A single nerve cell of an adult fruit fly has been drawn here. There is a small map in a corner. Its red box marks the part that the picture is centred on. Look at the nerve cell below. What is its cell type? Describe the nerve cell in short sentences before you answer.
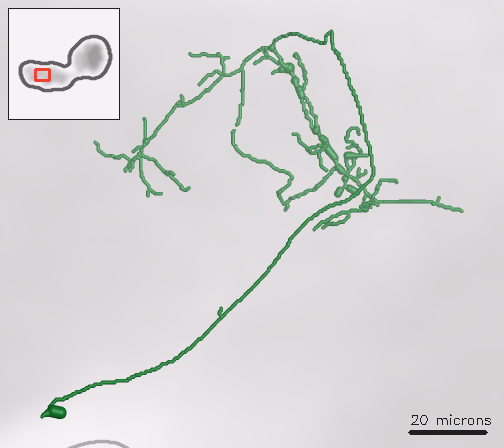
The cell body is at the lower left of the picture. From left to right in the picture it spans about 110 microns. Dozens of branch ends can be seen. It is a nerve-cord intrinsic neuron. The cell type is IN02A058.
